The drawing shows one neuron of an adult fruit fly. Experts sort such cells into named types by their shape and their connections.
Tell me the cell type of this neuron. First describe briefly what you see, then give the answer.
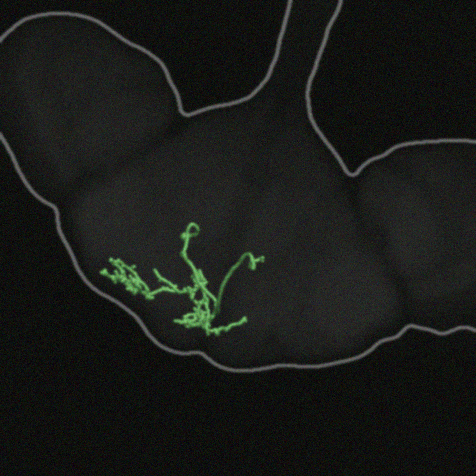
It is in the brain and does not reach the nerve cord. In this view it is wider than it is tall. This is a central-brain intrinsic neuron. It is of cell type SMP727m.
